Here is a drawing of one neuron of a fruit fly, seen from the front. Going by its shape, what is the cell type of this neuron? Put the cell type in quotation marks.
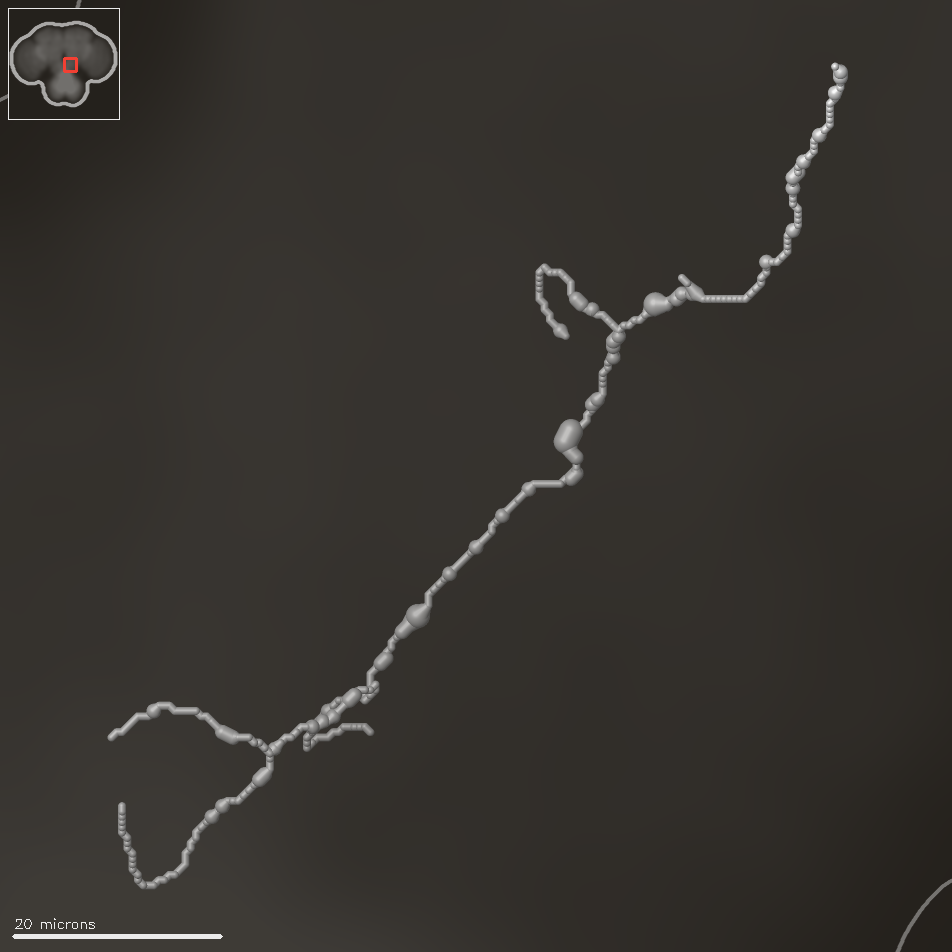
"JO-FV"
